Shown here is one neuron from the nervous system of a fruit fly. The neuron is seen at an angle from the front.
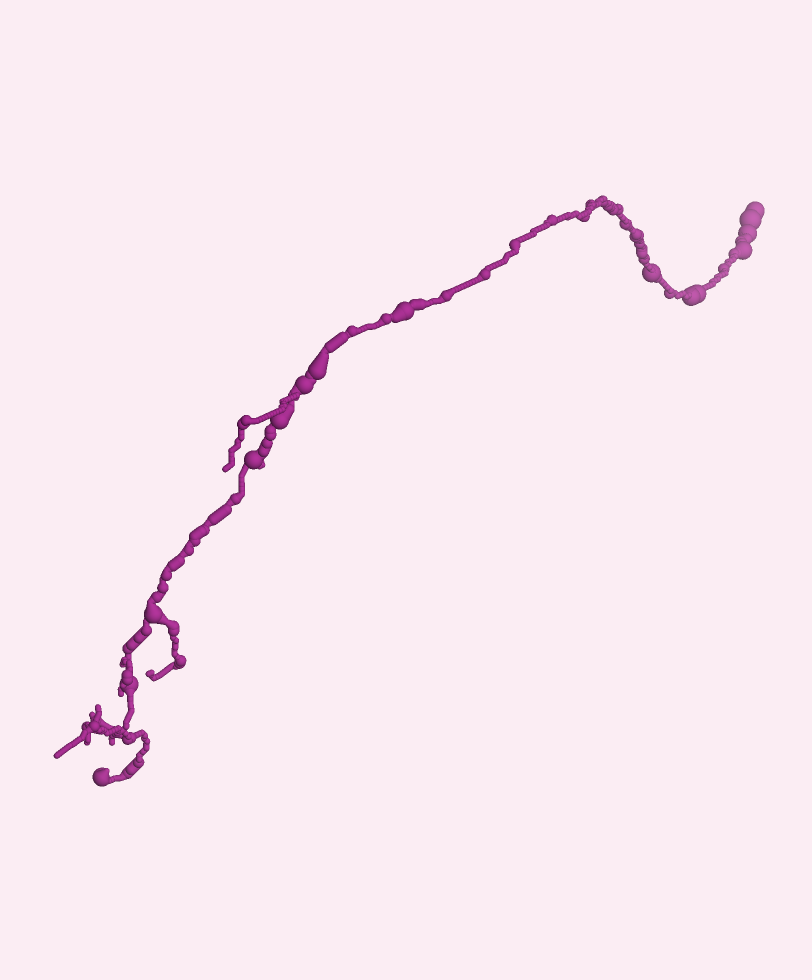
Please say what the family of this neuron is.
class mechanosensory tactile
